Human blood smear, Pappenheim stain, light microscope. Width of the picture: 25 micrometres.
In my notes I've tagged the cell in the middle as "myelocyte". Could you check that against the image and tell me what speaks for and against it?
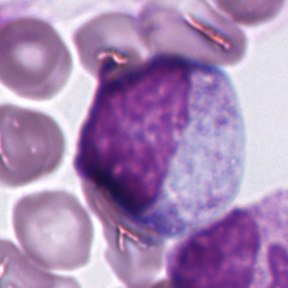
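Yes, myelocyte holds up here. What settles it is the granules: many fine purple ones are scattered throughout the cytoplasm.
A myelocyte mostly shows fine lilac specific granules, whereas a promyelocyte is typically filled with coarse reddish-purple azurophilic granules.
So the granule pattern here argues against promyelocyte. Otherwise, the cytoplasm is pale bluish-grey and takes up roughly half of the cell. The border between nucleus and cytoplasm runs as a fairly straight line from top to bottom, and the outline is smooth, without surface projections.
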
